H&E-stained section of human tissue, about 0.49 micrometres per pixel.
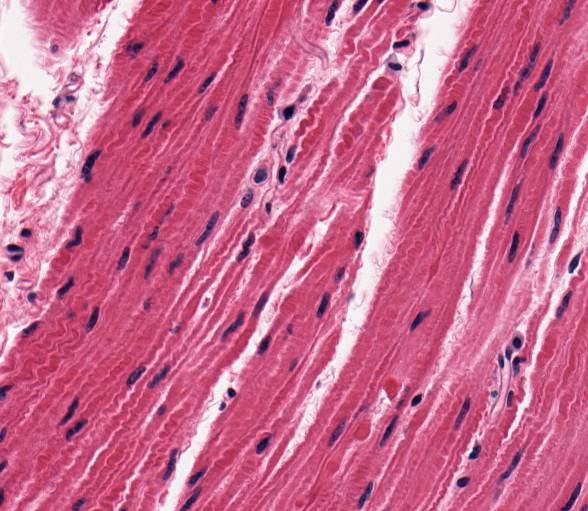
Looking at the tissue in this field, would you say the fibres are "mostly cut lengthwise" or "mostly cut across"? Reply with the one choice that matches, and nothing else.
Mostly cut lengthwise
